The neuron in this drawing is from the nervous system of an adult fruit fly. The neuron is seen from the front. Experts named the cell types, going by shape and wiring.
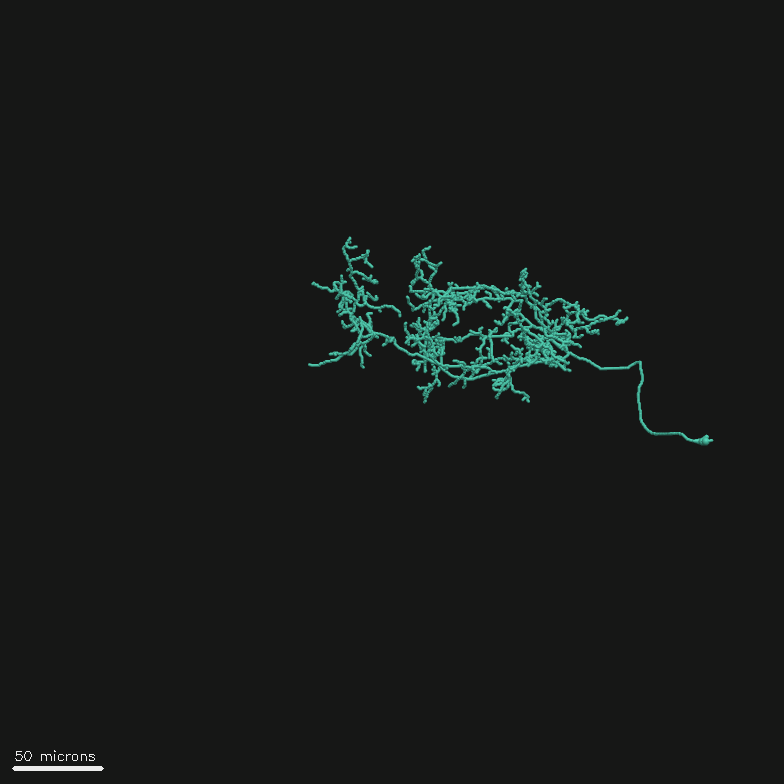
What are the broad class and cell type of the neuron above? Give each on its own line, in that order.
central-brain intrinsic neuron
IB120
